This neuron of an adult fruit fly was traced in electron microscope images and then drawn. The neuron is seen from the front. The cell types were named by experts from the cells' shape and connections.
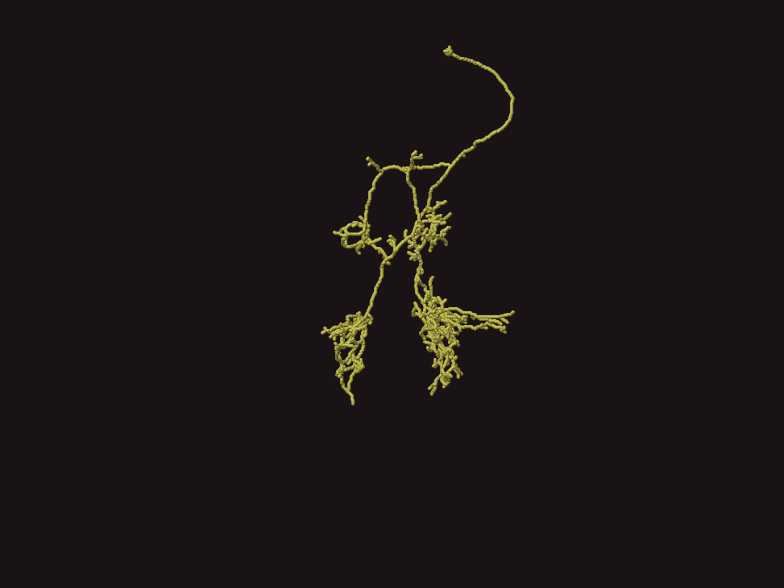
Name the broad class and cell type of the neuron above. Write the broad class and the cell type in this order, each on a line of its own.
central-brain intrinsic neuron
SMP442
